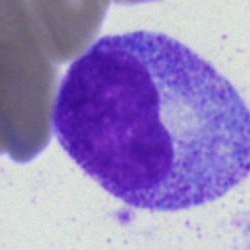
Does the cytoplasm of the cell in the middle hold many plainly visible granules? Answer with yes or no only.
Yes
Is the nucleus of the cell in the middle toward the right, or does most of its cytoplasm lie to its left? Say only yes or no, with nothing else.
No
